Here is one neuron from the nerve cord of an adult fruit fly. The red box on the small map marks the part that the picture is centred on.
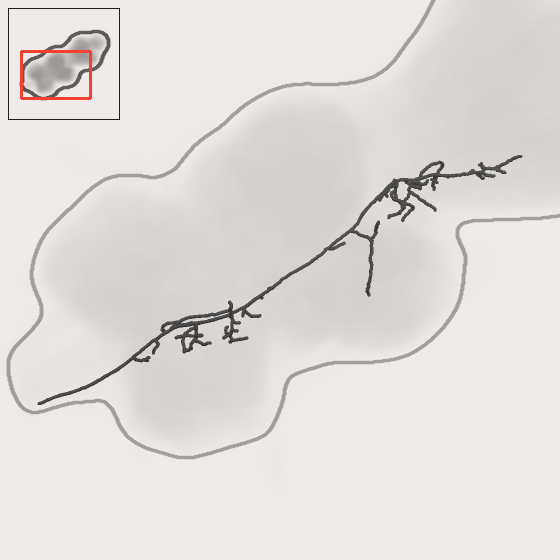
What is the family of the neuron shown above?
hemilineage WEDd1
